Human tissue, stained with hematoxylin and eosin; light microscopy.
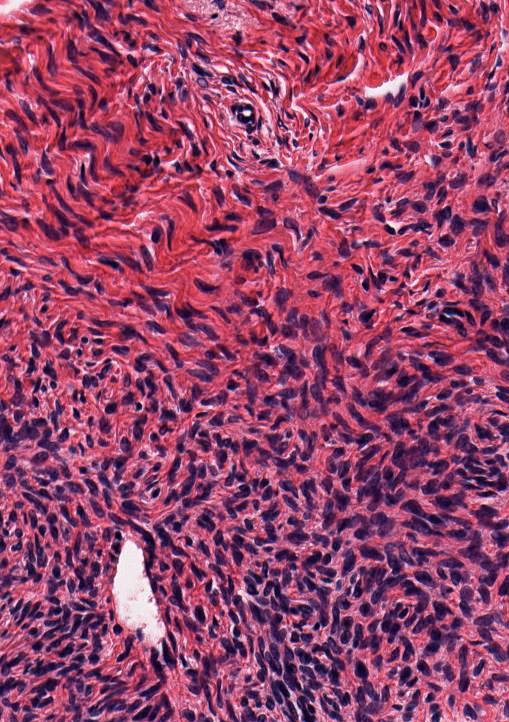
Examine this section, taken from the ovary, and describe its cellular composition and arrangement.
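Every part of this field is spindle-shaped cells, arranged in sheets and bundles; there's no epithelium and there are no glands. Notice the wavy bundles of pink collagen fibres in the upper left. Most nuclei are elongated to oval and stain dark purple, and the scant pink cytoplasm has indistinct borders.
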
